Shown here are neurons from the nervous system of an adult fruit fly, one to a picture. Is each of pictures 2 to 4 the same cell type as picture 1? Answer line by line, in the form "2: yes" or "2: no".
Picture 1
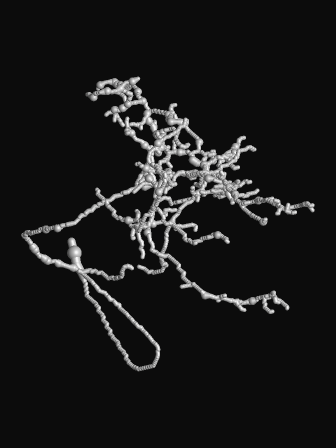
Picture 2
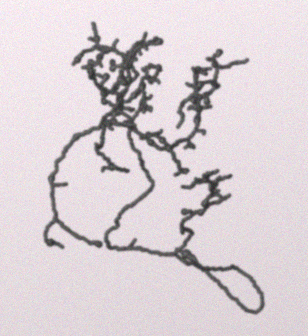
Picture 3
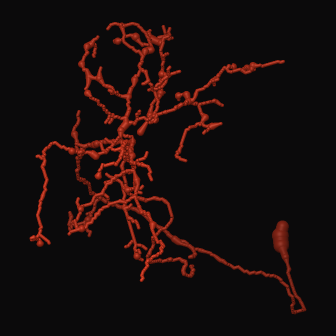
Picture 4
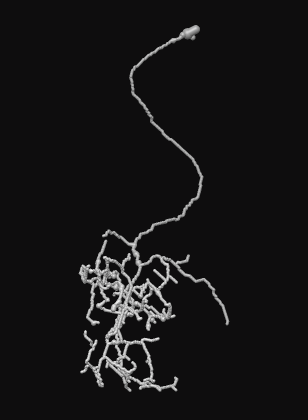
2: yes
3: yes
4: no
